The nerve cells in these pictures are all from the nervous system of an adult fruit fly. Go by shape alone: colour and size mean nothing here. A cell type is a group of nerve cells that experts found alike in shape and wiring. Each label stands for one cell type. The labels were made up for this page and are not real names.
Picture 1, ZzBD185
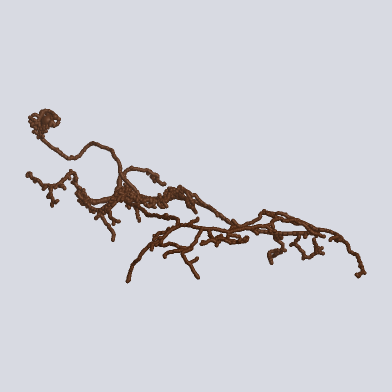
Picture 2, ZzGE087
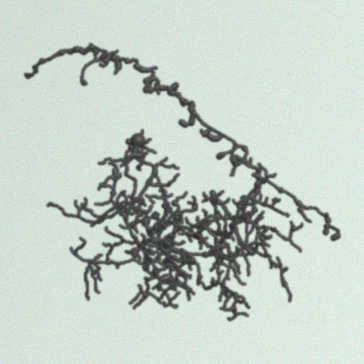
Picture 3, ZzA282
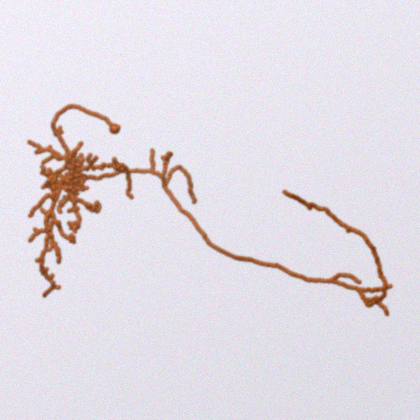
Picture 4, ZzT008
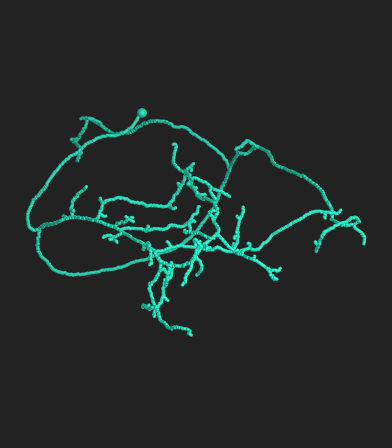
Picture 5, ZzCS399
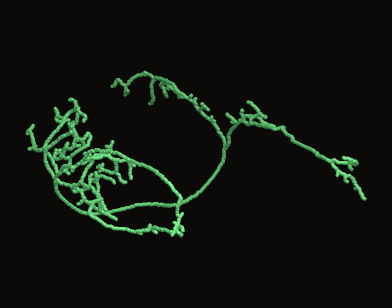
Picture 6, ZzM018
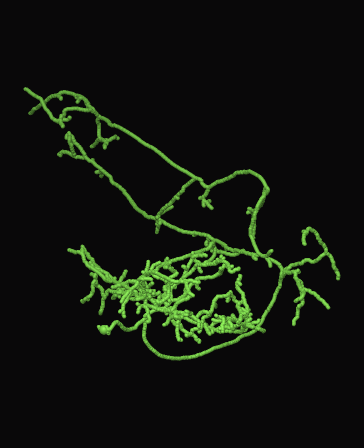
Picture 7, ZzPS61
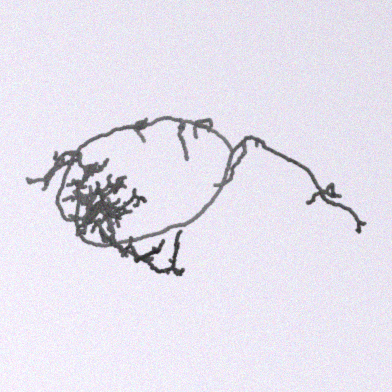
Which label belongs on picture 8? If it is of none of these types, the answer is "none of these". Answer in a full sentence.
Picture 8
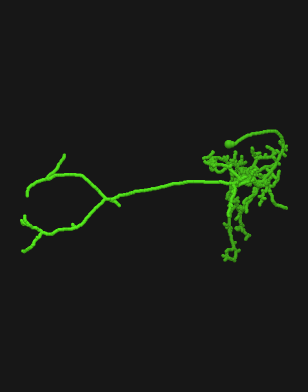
It belongs to ZzA282.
